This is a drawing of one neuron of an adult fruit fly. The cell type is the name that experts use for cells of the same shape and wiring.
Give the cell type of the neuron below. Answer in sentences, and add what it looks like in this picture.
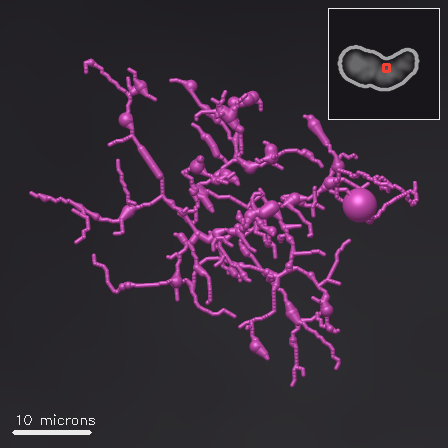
The cell type is Cm3. It is an optic-lobe intrinsic neuron. Its cell body lies on the right of the picture. From left to right in the picture it spans about 50 microns. The picture shows dozens of branch ends.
